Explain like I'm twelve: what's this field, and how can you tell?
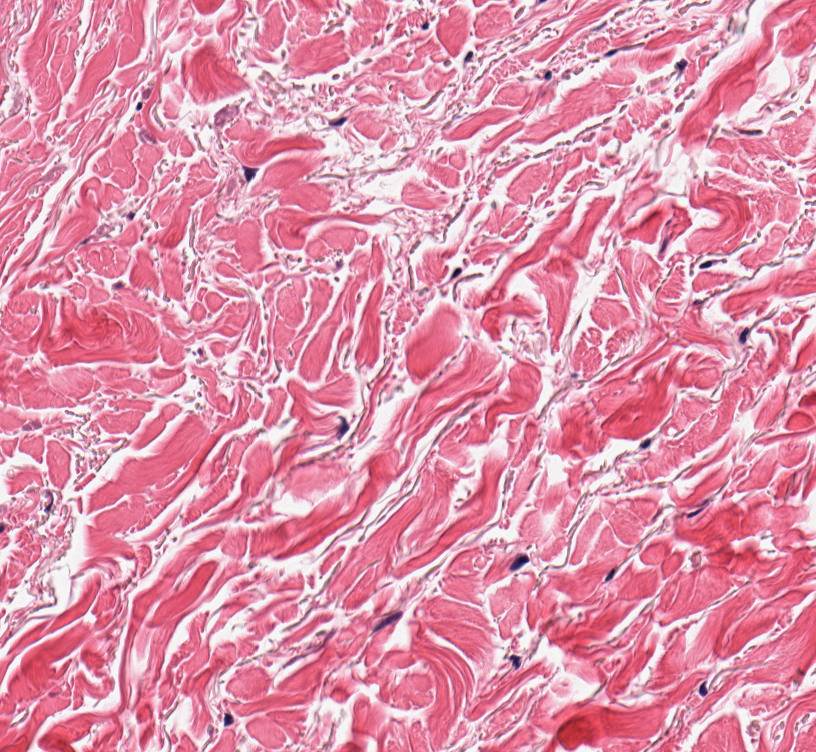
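I'd call this dermis. Thick collagen bundles fill the whole field, irregularly woven, and some, cut across, appear as rounded or angular pink islands among lengthwise ones.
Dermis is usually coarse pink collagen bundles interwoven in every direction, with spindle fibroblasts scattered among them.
Nuclei, I notice, are sparse: small, dark, elongated fibroblast nuclei lying between the bundles.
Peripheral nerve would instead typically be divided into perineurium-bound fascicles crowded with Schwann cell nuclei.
No epithelium anywhere, either.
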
